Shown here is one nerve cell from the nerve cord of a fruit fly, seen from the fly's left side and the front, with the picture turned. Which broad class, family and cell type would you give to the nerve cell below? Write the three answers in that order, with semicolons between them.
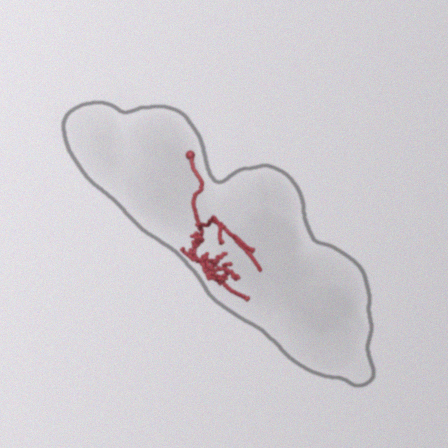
nerve-cord intrinsic neuron; hemilineage 07B; IN07B099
